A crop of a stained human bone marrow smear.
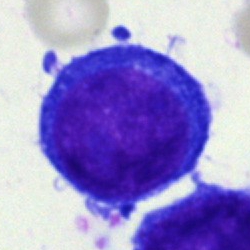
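Proerythroblast, central cell, stained human bone marrow smear. Chromatin finely textured, no coarse clumps. Cytoplasm deep blue, only a narrow rim around the nucleus. Small rounded blebs protrude from the top and upper left of the cell surface.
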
